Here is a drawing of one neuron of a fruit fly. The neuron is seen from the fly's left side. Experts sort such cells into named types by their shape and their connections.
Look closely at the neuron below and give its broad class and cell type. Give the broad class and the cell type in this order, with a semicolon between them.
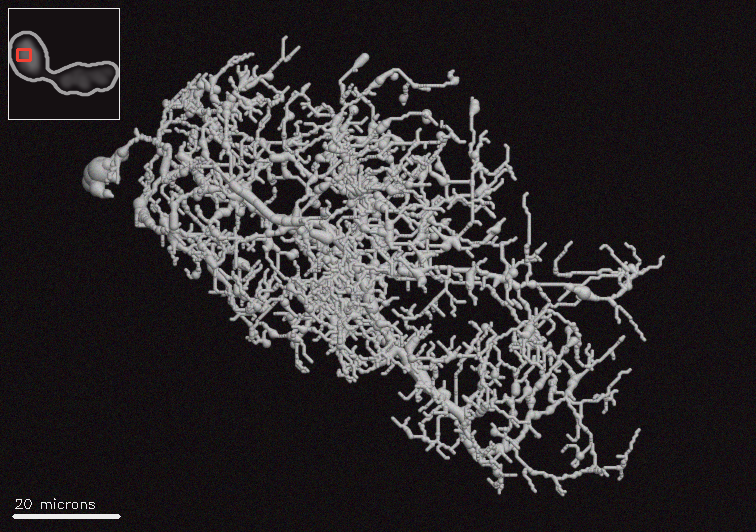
central-brain intrinsic neuron; AVLP289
